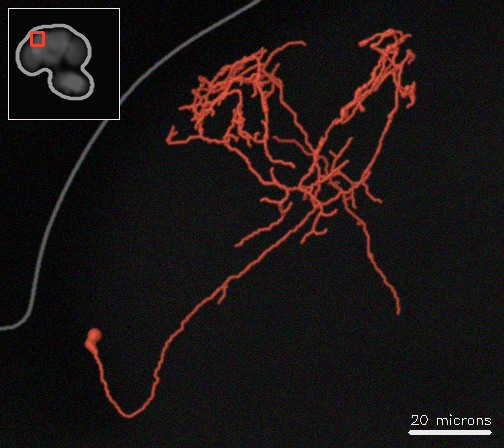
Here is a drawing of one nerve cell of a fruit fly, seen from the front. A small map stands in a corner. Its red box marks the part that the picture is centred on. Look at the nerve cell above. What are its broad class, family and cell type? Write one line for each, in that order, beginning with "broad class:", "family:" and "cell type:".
broad class: central-brain intrinsic neuron
family: hemilineage SLPal3_and_SLPal4_dorsal
cell type: CB2302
